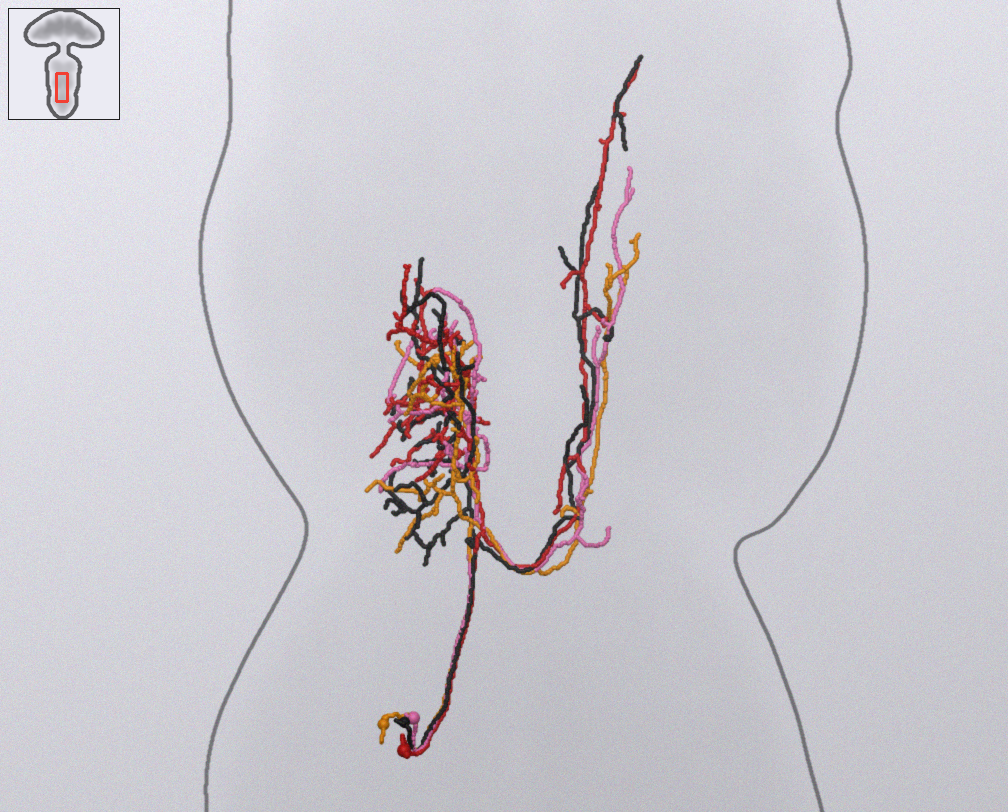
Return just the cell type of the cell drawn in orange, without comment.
IN07B102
